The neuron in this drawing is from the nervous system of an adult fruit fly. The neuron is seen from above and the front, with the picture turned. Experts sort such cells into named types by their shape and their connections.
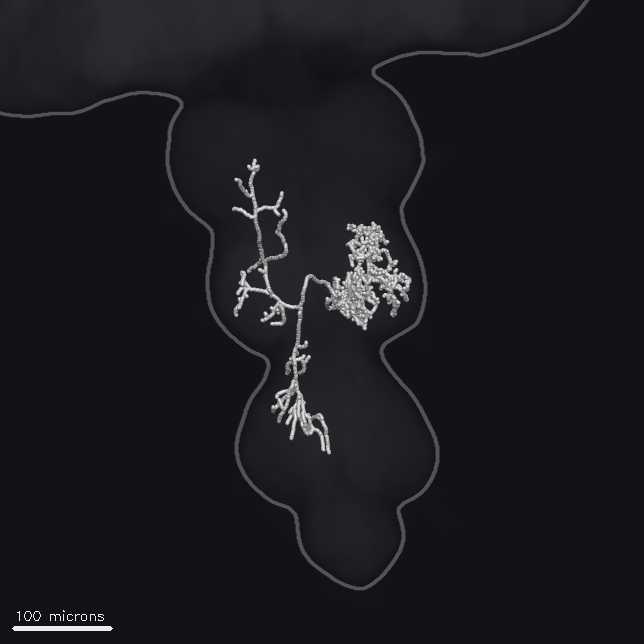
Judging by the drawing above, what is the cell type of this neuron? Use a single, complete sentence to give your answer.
This neuron is categorized as cell type IN06B015.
